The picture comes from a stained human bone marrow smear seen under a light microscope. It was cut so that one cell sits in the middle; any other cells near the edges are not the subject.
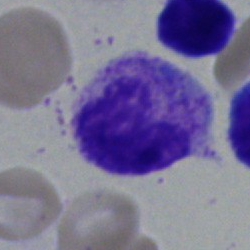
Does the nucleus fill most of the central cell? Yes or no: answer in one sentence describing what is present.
Yes, in this cell the cytoplasm is scant.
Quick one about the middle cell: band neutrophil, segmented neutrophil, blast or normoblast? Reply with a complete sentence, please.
In the middle of this smear crop, the cell is a band neutrophil.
